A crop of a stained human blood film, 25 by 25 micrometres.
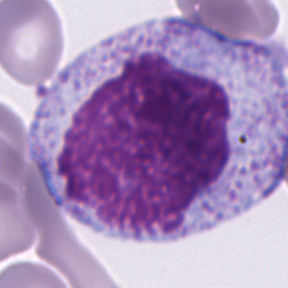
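Promyelocyte, central cell. Nucleus single and unlobed, border slightly uneven, about 16 by 14 micrometres. Nucleus sits left of centre; broader cytoplasm band on the right. Cytoplasm pale blue-grey. One tiny dark brown dot in the cytoplasm just right of the nucleus.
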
